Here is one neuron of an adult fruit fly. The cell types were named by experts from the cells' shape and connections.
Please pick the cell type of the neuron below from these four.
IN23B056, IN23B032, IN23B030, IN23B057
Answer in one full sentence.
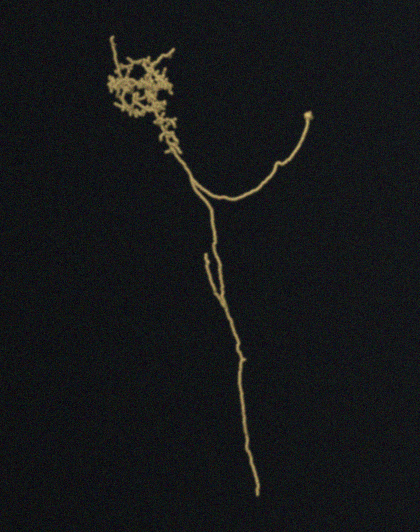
For this neuron, the cell type is IN23B057.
